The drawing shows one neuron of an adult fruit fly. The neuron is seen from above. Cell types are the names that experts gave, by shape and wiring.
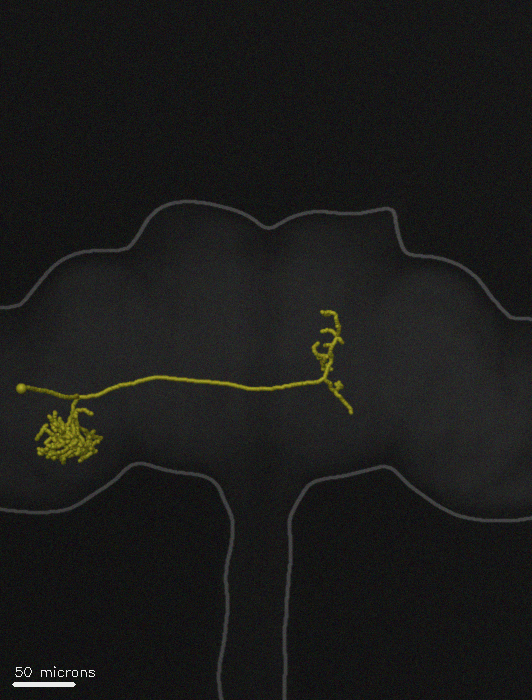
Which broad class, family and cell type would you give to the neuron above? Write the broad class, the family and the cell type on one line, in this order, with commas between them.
visual projection neuron, hemilineage VPNp1_lateral, LC19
